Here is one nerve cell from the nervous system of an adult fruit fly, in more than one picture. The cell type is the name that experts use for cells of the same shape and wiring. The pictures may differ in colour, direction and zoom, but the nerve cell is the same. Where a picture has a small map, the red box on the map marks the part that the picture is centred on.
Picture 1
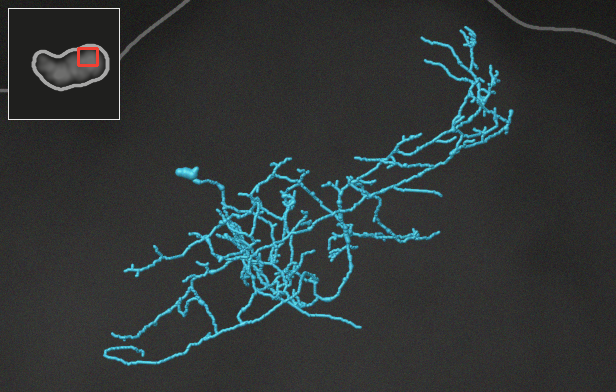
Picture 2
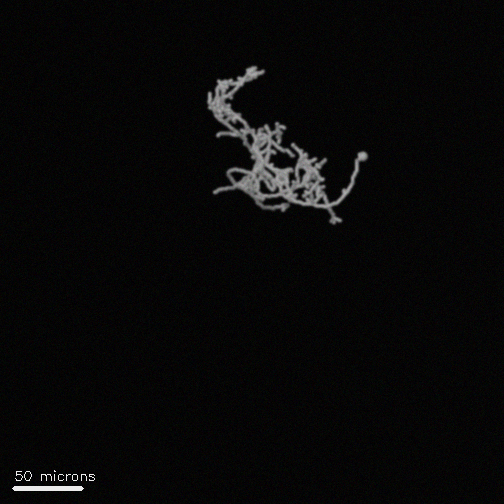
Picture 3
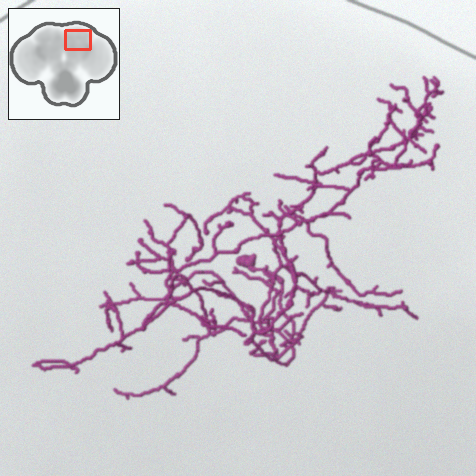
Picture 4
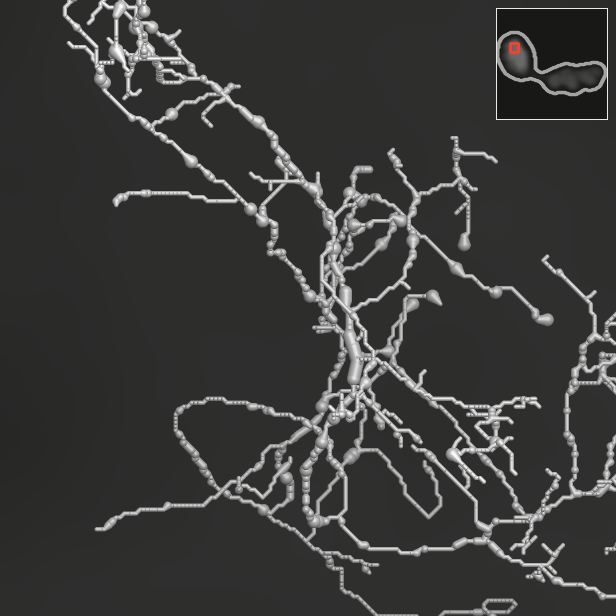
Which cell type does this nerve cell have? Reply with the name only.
CL272_a1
